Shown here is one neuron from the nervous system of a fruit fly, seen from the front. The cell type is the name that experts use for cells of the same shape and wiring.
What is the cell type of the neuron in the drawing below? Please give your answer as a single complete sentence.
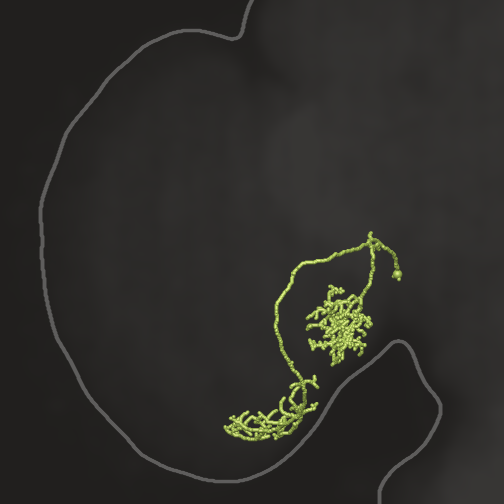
This neuron is an instance of the cell type MeLo14.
